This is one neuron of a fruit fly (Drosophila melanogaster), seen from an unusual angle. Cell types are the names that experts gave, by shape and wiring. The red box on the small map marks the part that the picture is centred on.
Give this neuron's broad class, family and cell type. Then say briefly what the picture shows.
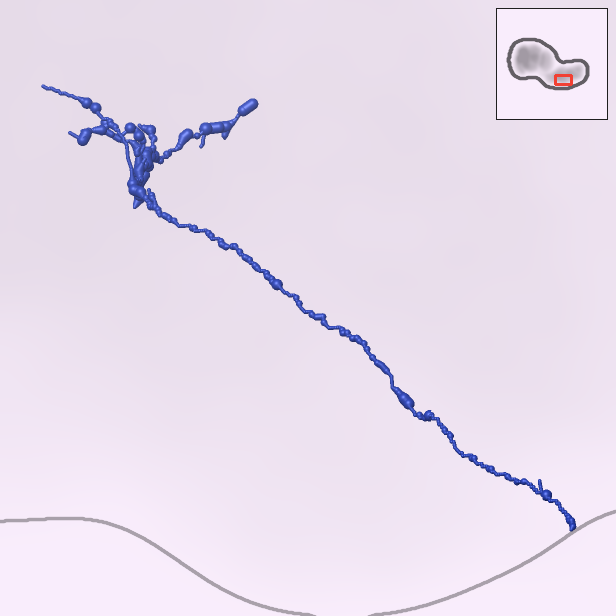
This is a sensory neuron entering the nerve cord. Its family is called class mechanosensory proprioceptive. Its cell type is SNpp56. As drawn here it is about as wide as it is tall.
